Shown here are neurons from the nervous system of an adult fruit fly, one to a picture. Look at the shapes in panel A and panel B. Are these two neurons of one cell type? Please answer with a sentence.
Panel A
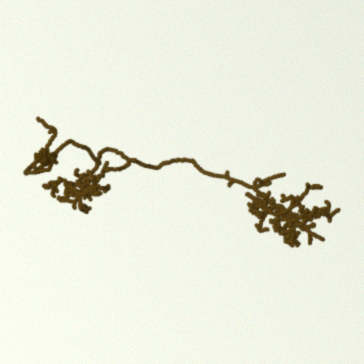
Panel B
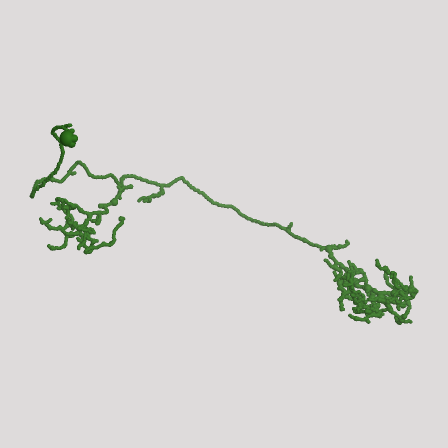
They are of the same cell type.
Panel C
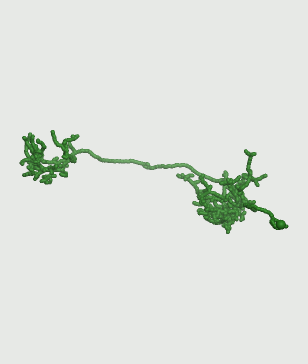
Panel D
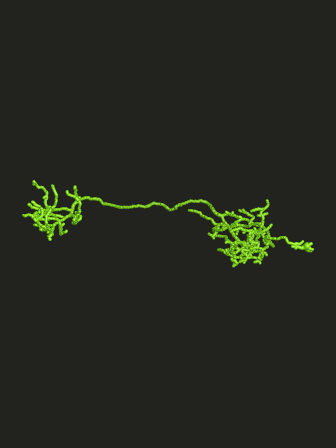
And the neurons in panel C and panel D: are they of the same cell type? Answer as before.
They are of the same cell type.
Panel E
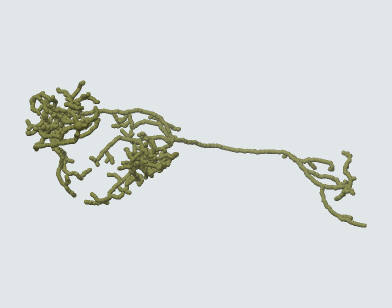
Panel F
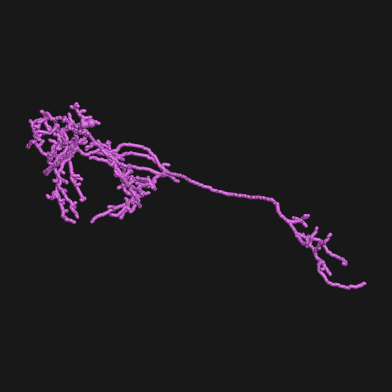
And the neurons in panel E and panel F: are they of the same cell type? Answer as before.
They are of the same cell type.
